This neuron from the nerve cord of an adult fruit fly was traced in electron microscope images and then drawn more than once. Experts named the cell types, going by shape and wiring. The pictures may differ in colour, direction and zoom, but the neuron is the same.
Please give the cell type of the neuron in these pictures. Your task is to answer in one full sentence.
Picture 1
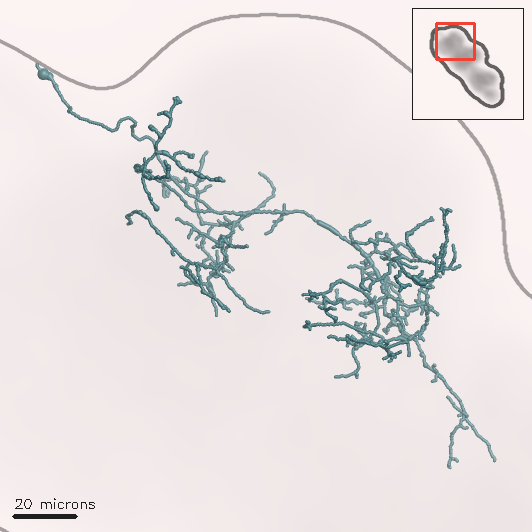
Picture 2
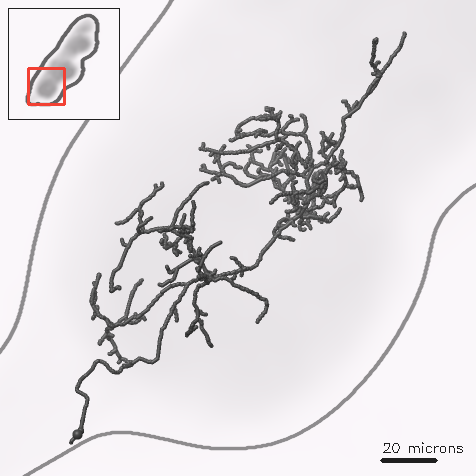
This neuron carries the cell type designation IN16B077.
